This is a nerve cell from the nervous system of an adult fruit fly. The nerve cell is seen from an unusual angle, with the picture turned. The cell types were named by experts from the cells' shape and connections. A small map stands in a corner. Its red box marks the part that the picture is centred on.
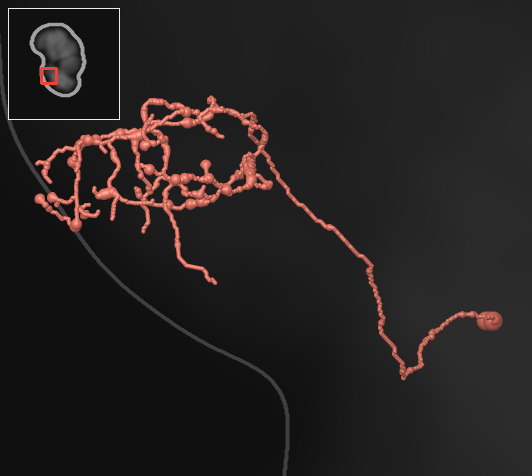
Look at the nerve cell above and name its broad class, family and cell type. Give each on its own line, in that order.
nerve-cord intrinsic neuron
hemilineage 14A
IN14A119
